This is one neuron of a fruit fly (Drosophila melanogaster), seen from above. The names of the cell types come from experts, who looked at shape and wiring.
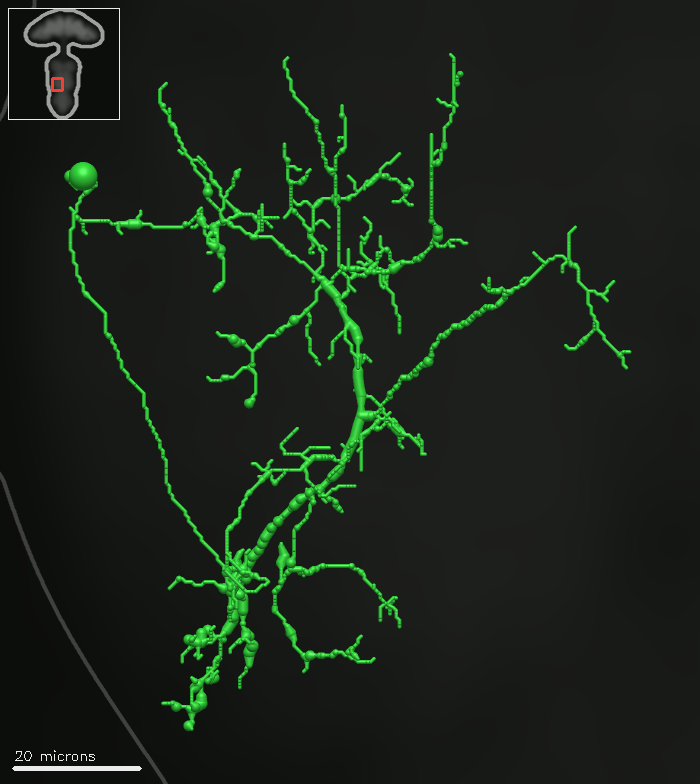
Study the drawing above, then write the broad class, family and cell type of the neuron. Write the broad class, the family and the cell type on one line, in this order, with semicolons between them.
nerve-cord intrinsic neuron; hemilineage 19A; IN19A072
